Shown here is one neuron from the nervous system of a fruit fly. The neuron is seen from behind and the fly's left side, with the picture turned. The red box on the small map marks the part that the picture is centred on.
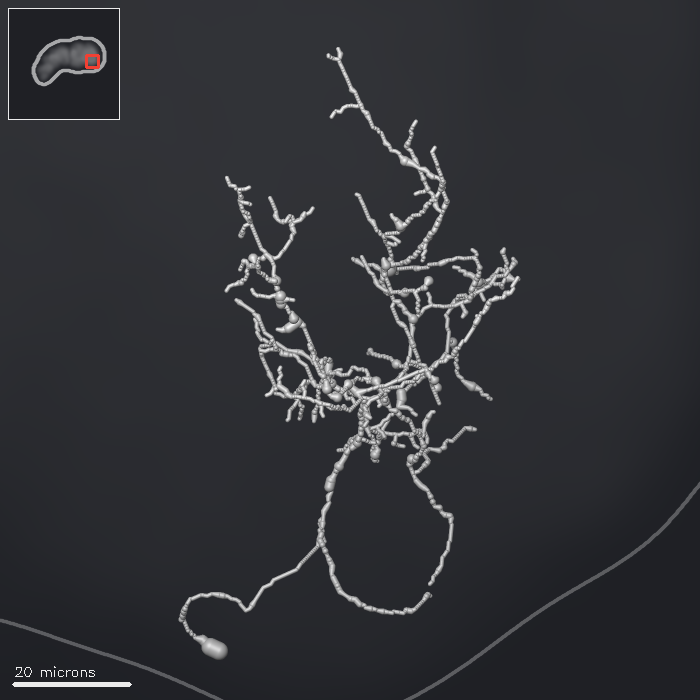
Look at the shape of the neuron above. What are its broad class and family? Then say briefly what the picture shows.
It is a central-brain intrinsic neuron. The family is hemilineage SLPpm1. By the scale bar it is about 100 microns tall in this view. The picture shows dozens of branch ends.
